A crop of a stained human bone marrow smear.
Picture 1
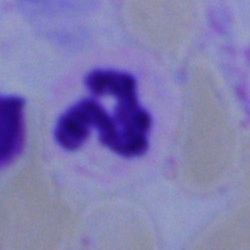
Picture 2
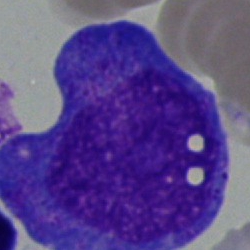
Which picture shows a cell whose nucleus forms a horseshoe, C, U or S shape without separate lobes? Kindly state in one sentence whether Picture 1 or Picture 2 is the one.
Picture 1 is the one where the nucleus is a curved band without separate lobes.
